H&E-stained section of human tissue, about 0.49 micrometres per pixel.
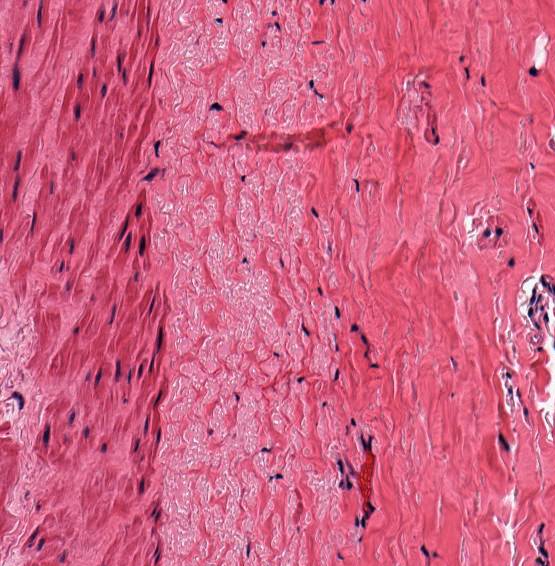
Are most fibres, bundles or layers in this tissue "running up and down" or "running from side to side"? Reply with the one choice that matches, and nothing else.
Running up and down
